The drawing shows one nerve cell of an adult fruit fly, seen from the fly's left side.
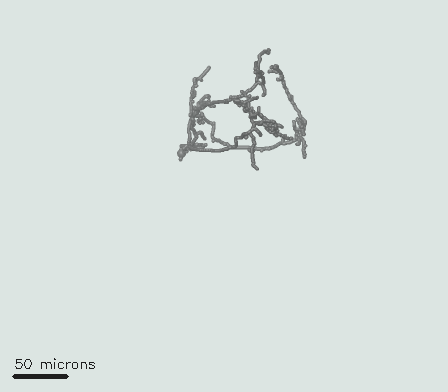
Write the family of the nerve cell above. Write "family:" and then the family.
family: hemilineage SLPa&l1_anterior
